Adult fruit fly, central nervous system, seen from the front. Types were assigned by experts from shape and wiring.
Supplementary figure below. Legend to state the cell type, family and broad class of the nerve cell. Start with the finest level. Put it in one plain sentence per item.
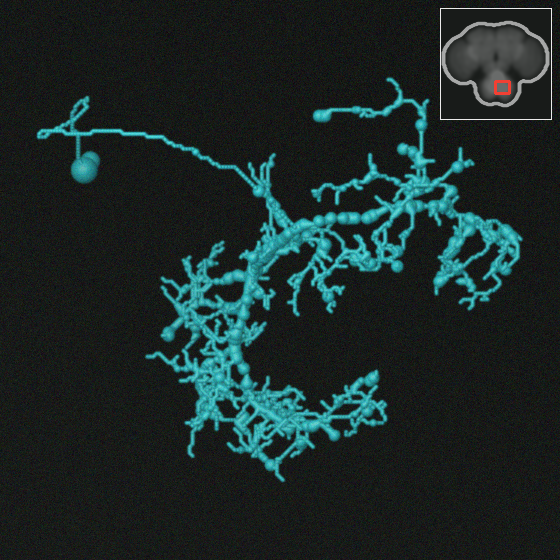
Type IN12B043 of hemilineage 12B, a nerve-cord intrinsic neuron.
